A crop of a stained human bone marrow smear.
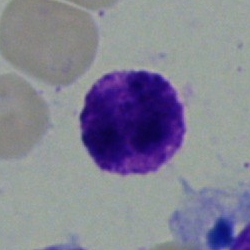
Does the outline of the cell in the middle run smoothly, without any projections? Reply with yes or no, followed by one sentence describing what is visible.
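No. The cell edge is finely uneven rather than smooth.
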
